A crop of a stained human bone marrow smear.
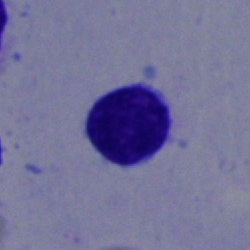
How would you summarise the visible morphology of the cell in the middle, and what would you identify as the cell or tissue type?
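Round and smooth in outline, this cell shows almost no cytoplasm around its nucleus. Dense chromatin stains dark purple throughout, and no vacuoles are seen. It is a lymphocyte.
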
